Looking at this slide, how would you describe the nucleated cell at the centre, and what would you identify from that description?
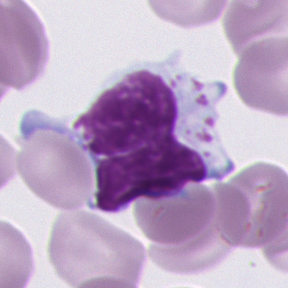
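Outline irregular, with angular, pointed corners; edge not smoothly round. Cytoplasm right of nucleus: a scattering of distinct reddish-purple granules. Granules few and separate; most cytoplasm clear between them. No clear vacuoles. Name: large granular lymphocyte.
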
